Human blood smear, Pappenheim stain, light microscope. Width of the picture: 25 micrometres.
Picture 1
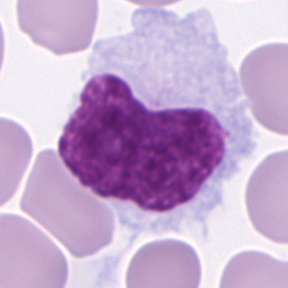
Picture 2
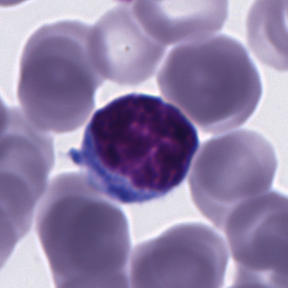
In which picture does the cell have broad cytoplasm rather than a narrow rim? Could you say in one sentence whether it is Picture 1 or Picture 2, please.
There is broad cytoplasm around the nucleus of the cell in picture 1.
